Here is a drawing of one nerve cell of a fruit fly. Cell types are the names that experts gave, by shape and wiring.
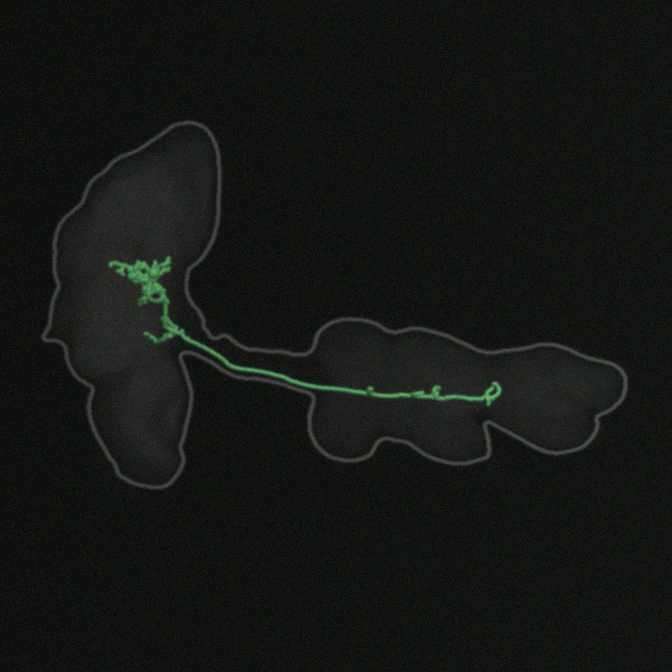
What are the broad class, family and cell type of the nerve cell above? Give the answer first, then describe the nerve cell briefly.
It is a descending neuron. The family is hemilineage LB7. Its cell type is DNge091. It runs through the neck, between the brain and the nerve cord. The cell body can be seen on the left of the picture.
